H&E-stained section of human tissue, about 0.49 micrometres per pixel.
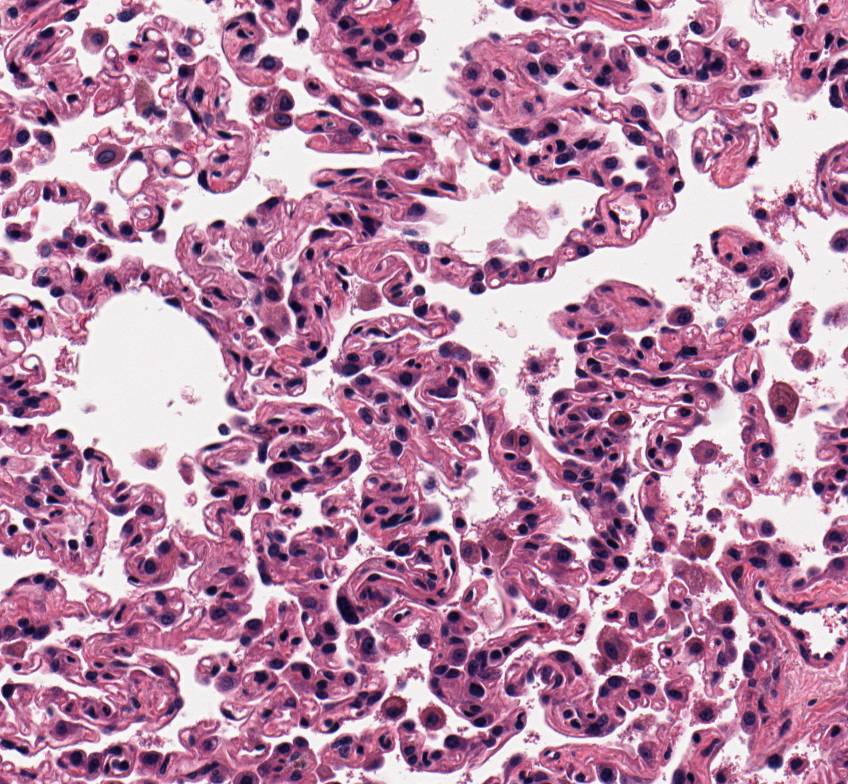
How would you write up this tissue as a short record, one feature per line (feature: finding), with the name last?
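Septa: thin, branching, wavy, throughout the field
Spaces: many, irregular, open
Contents: wispy pale pink granular material in some spaces, chiefly upper middle and right
Fat cells: none
Name: lung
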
